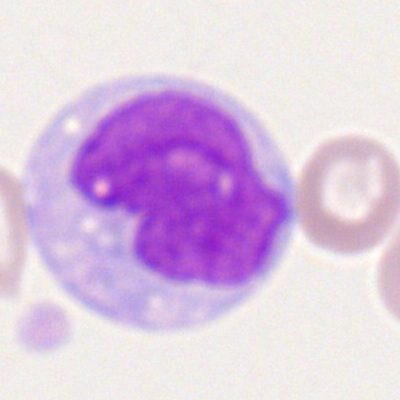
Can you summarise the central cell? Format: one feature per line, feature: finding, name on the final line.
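Nucleus: folded and indented, concave side toward lower left
Position: nucleus toward upper right; widest cytoplasm at lower left
Chromatin: fine and lacy, not coarsely clumped
Vacuoles: several, small and clear, in the cytoplasm
Name: monocyte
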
